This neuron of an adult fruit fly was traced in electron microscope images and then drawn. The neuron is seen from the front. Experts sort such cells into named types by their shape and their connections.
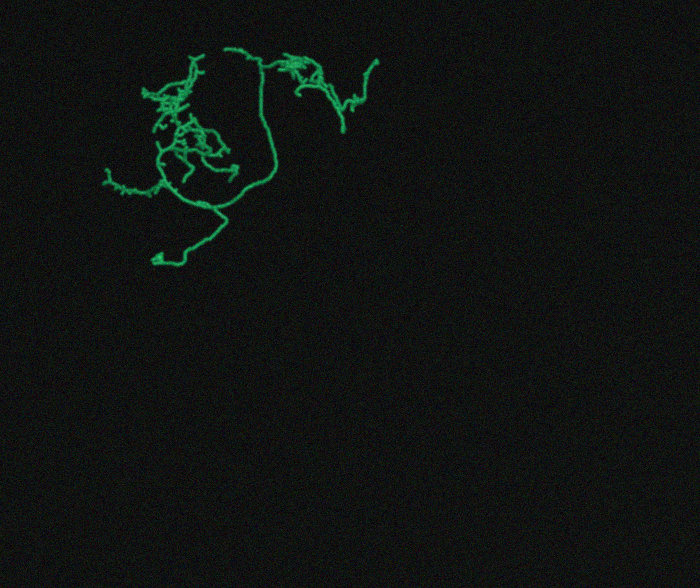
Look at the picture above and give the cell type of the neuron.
SMP171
